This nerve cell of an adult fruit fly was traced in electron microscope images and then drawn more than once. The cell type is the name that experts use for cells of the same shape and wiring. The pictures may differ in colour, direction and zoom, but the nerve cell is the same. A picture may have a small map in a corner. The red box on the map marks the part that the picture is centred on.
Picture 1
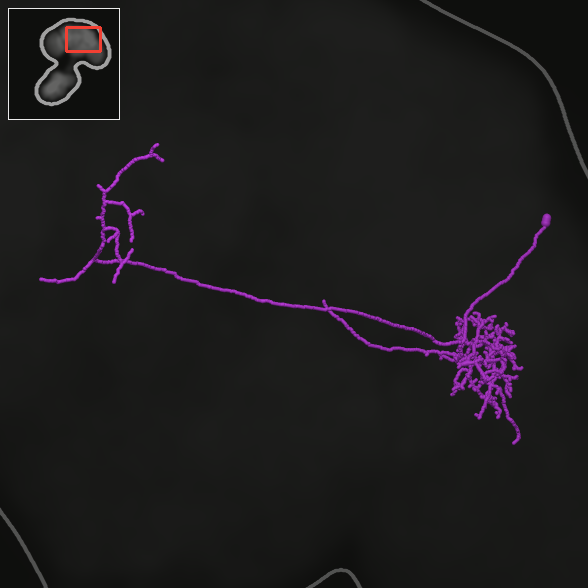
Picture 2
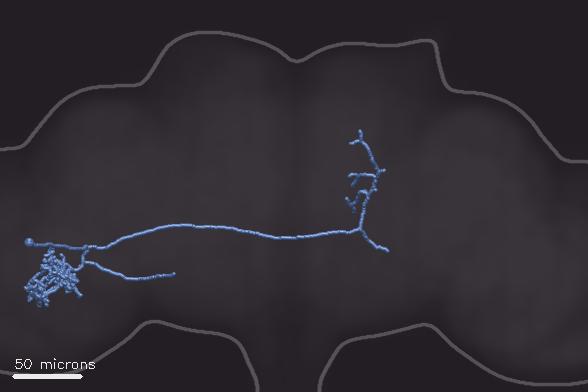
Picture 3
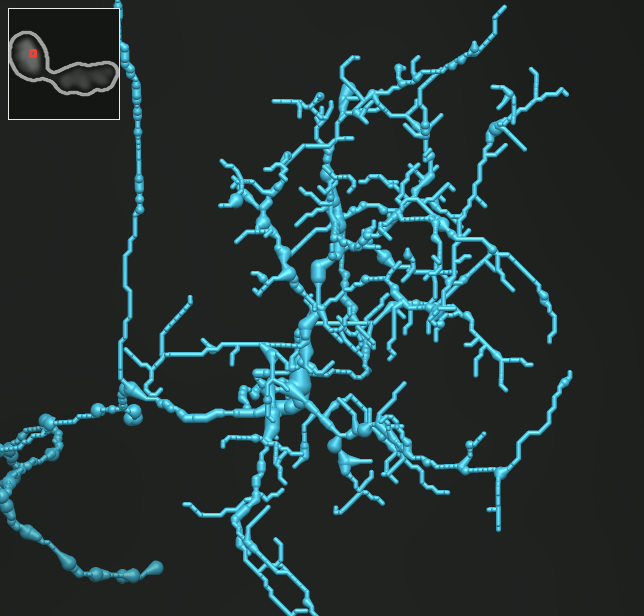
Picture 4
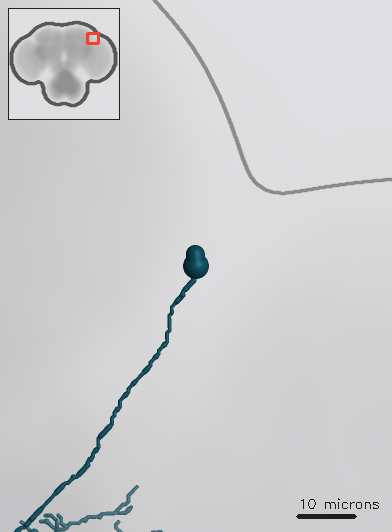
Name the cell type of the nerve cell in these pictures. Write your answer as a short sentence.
The cell type is LoVP93.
